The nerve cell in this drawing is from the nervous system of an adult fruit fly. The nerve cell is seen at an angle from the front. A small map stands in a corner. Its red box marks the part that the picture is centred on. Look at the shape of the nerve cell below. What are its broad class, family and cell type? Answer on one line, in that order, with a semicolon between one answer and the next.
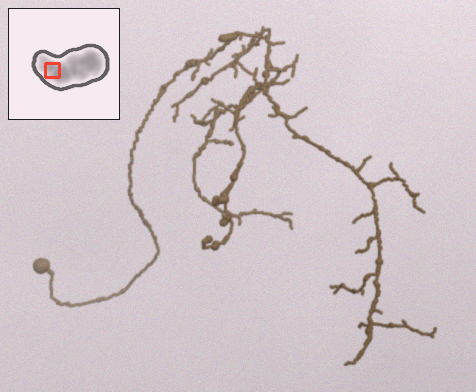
nerve-cord intrinsic neuron; hemilineage 03B; IN03B066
